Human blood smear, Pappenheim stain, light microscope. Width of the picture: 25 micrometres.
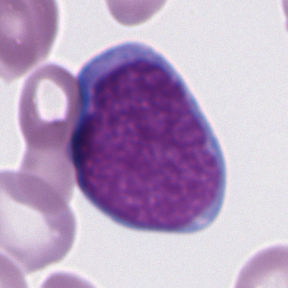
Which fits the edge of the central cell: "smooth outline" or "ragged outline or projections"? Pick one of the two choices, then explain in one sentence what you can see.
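Smooth outline. The cell outline is a smooth, rounded oval with no sharp angles.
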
